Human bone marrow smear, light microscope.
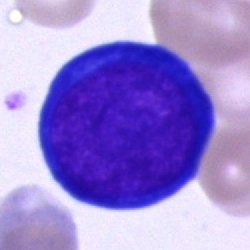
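Proerythroblast, round with a smooth outline; a thin rim of deep blue cytoplasm encircles the nucleus. Chromatin finely stippled and spread evenly throughout.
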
